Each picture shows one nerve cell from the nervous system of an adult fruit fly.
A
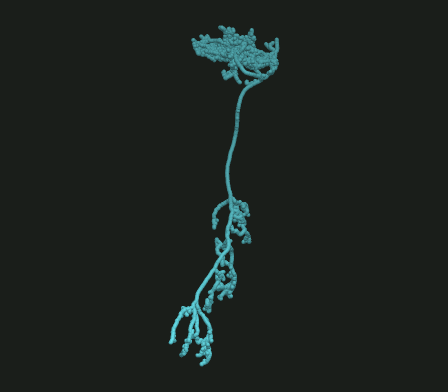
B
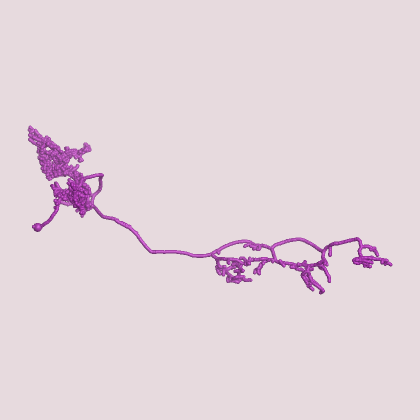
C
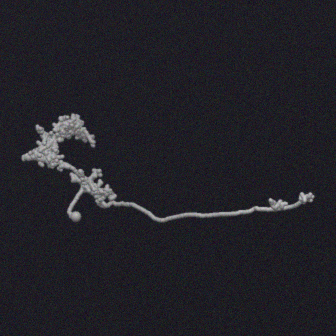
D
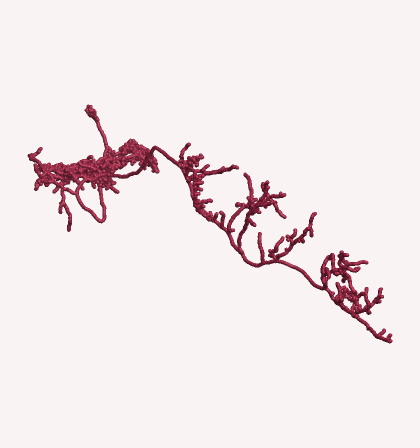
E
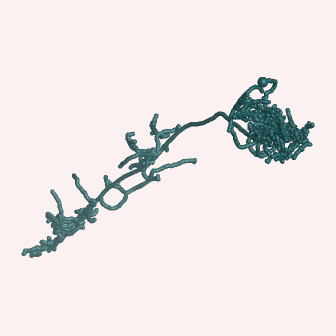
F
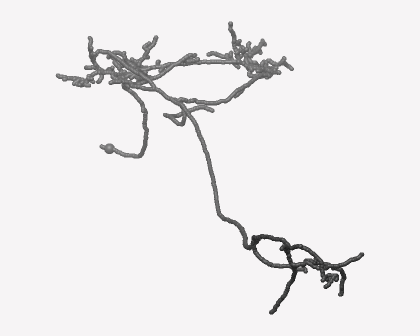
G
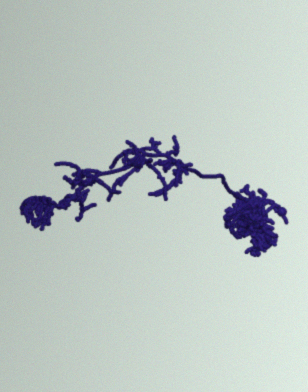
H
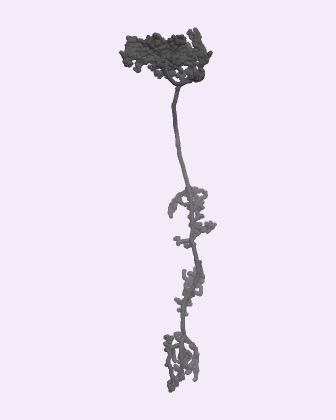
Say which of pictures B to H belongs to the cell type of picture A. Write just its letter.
D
